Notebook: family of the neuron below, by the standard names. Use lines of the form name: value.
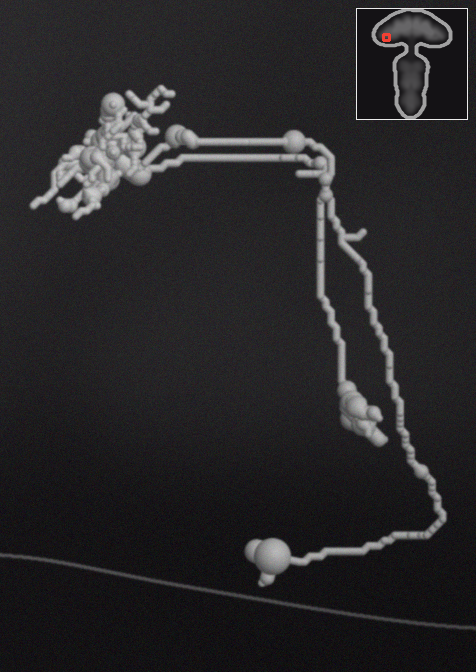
family: T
